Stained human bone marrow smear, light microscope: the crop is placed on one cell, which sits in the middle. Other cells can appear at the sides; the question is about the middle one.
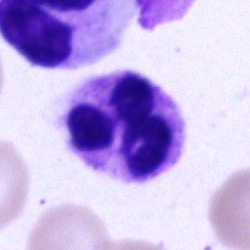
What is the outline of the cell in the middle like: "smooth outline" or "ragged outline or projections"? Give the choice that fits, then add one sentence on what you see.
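Smooth outline. The cell has a roughly round outline with a smooth edge.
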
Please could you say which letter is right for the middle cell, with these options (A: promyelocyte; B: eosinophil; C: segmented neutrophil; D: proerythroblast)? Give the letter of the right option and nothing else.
C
